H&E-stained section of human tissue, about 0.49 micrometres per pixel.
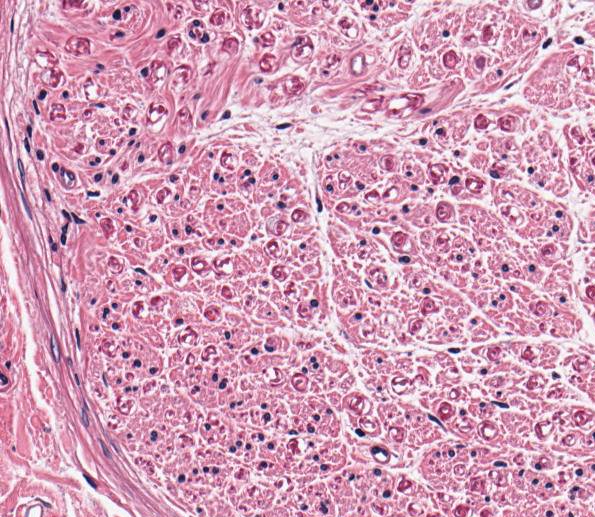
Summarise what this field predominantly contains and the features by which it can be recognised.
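You are looking at a nerve fascicle. Look at the many profiles each holding one round, more deeply eosinophilic body within a clear halo.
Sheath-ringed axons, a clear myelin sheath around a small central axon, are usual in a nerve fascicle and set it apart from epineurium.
Near the top, some obliquely cut bundles show elongated rather than polygonal cells. Thin pale strands of connective tissue branch between the bundles and divide them into groups. Along the left edge runs a band of dense wavy fibrous tissue, its elongated nuclei lying roughly vertically.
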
